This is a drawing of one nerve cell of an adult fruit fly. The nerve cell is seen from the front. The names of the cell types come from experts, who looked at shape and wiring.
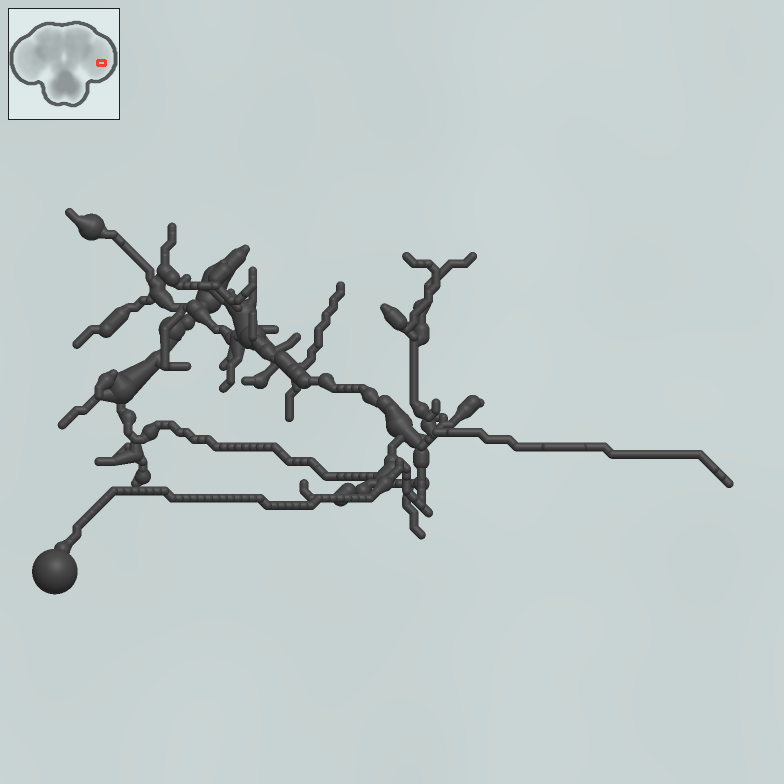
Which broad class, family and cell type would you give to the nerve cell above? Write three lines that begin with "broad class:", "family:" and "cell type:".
broad class: optic-lobe intrinsic neuron
family: Mi
cell type: Mi15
